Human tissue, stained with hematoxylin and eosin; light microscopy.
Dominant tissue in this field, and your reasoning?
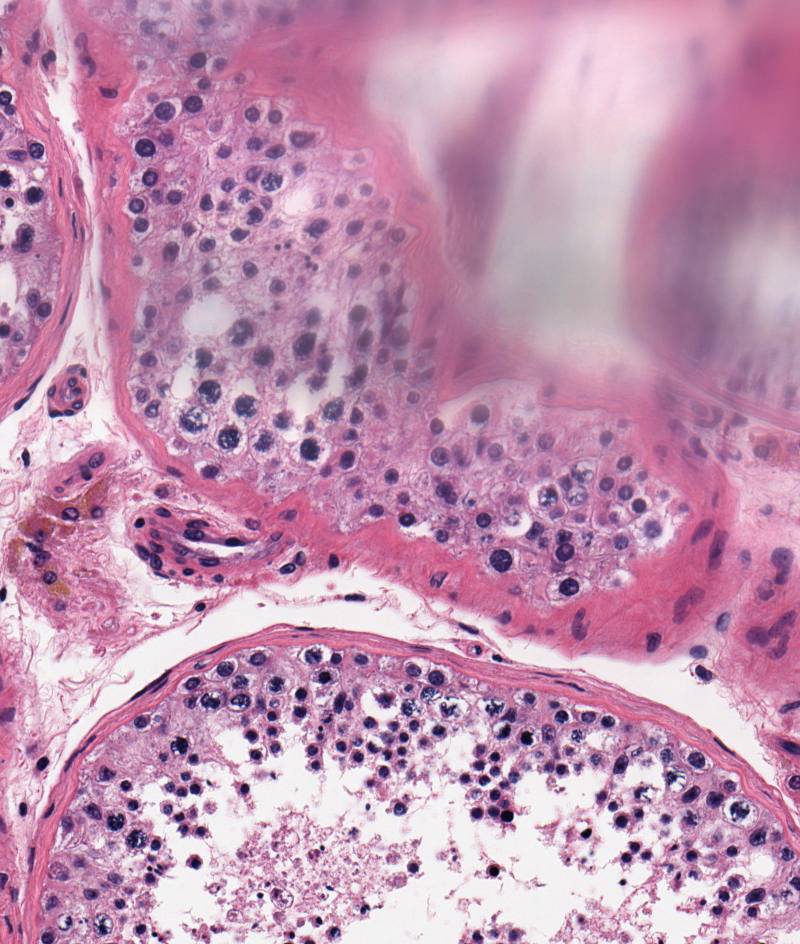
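Seminiferous tubule. First, lining: several layers of rounded cells line each tubule, not one layer.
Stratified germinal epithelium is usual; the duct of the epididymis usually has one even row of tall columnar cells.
Second, wall: thin, flattened dark nuclei line the bottom tubule's wall, parallel to its outline.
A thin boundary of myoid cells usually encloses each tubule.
Third, centre: the bottom tubule holds a pale open space with loose pink debris and small dark round nuclei.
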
